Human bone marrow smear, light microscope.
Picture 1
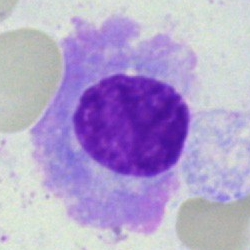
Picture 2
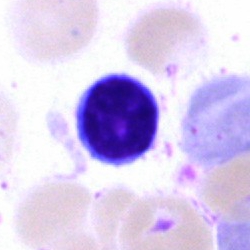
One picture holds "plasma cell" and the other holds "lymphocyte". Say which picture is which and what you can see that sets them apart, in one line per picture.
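Picture 1 – plasma cell. The cytoplasm is abundant and surrounds the nucleus on all sides.
Picture 2 – lymphocyte. Cytoplasm is scant, at most a very thin rim around the nucleus.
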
